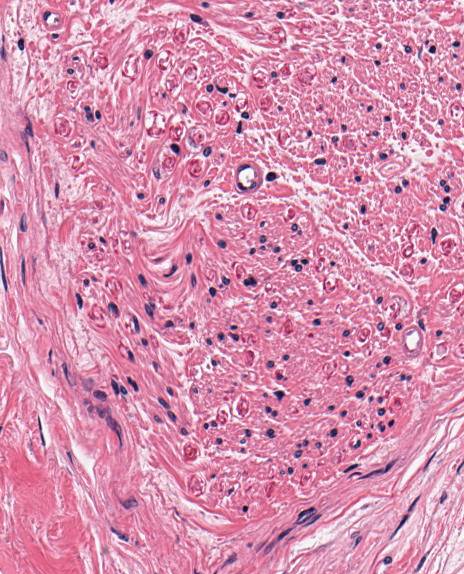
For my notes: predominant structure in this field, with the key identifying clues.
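I'd call this a nerve fascicle, one large fascicle filling most of the field. What settles it is the fibres cut across in its central and right parts, round profiles with a pink core inside a pale rim.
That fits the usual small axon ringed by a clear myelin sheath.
A thin layer of flattened cells borders its lower and left margins.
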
